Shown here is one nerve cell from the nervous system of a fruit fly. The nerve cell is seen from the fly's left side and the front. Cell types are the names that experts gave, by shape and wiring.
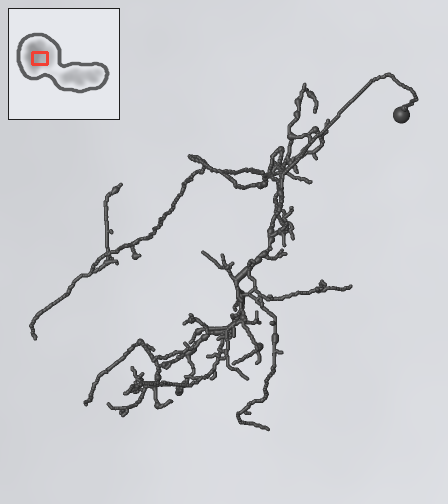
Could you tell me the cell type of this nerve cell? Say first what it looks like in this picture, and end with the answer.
The cell body is at the upper right of the picture. The picture shows dozens of branch ends. Its broad class is central-brain intrinsic neuron. It is of cell type CB2205.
